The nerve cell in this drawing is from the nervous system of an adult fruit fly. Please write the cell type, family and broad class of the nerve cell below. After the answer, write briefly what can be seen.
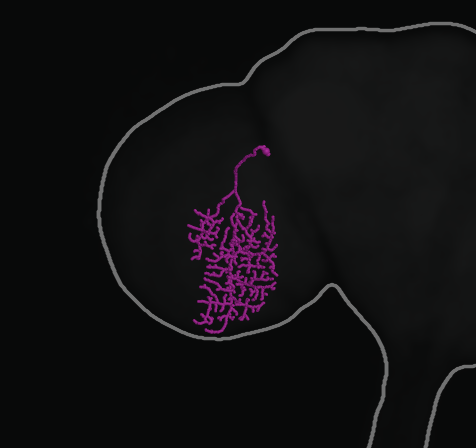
Its cell type is Dm14. The family is Dm. It is an optic-lobe intrinsic neuron. It lies in the brain. As drawn here it is taller than it is wide.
